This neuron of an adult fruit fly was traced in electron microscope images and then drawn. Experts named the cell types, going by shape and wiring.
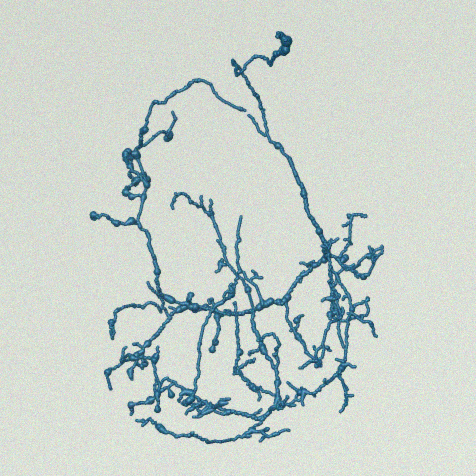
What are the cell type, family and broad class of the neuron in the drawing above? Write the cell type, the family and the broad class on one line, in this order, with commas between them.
IN16B053, hemilineage 16B, nerve-cord intrinsic neuron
